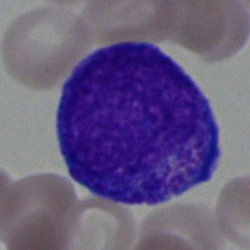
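Promyelocyte in a stained human bone marrow smear: a round to slightly oval cell with a smooth outline, its nucleus filling almost the whole cell. No distinct rim of pale cytoplasm surrounds the nucleus; a paler, pinkish speckled patch lies at the lower right.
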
